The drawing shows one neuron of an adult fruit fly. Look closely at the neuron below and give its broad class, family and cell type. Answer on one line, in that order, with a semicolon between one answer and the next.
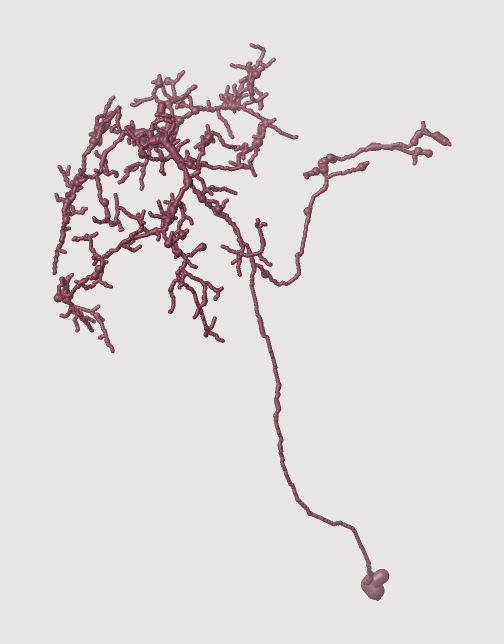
nerve-cord intrinsic neuron; hemilineage 13B; IN13B067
